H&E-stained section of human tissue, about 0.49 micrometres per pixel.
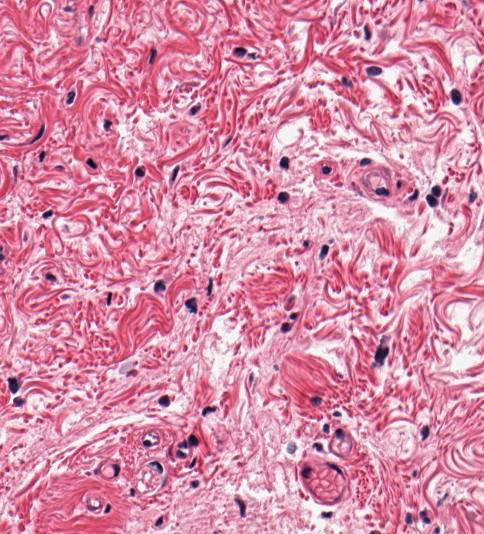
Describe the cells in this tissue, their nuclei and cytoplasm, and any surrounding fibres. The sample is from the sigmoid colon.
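First, the fibres: pink collagen bundles fill the whole field and run in many directions with no common orientation. Second, their shape: many bundles are wavy rather than straight. Third, the nuclei: sparse and lying singly between the bundles, most of them small, dark and oval to spindle-shaped. Last, epithelium: none anywhere in the field.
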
